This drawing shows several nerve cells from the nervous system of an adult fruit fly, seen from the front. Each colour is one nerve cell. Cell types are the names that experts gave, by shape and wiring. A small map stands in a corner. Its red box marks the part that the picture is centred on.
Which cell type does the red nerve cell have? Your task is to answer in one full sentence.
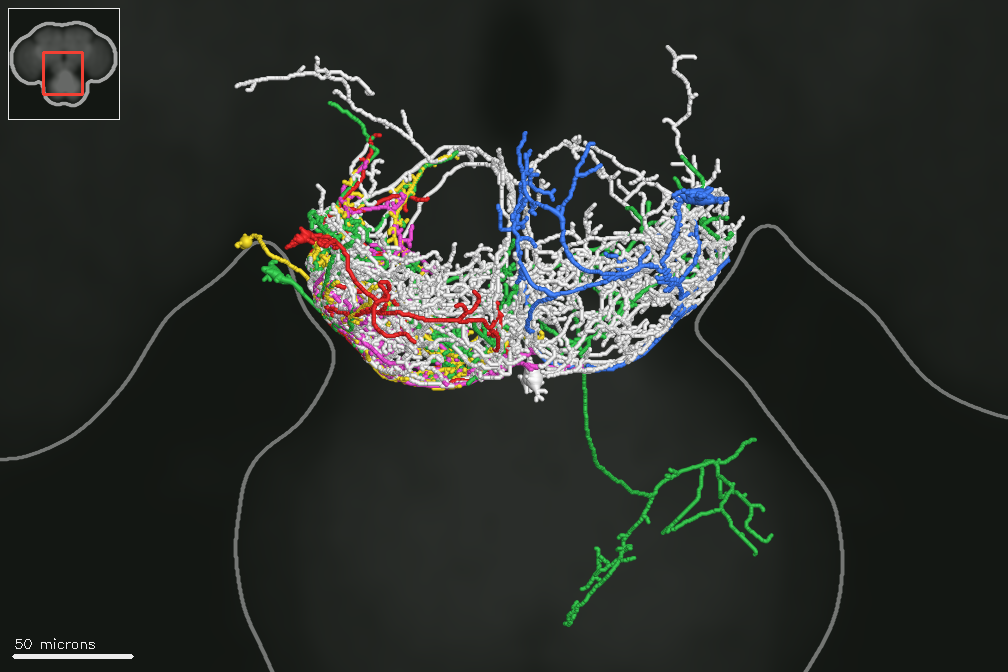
This nerve cell is assigned to the cell type MNx04.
